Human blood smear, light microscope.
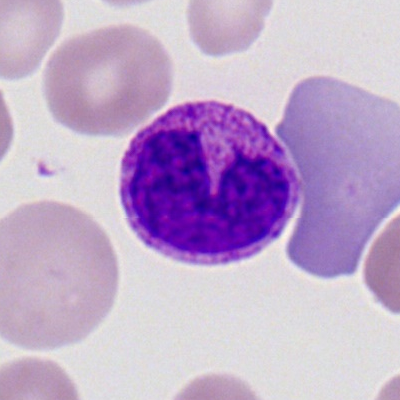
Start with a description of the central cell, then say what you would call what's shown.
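Start with the outline: it is round and smooth. Now the nucleus: it fills most of the cell, and a narrow cleft cuts into it from the top. Its chromatin is dark purple and coarsely clumped. This central cell is a basophil.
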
